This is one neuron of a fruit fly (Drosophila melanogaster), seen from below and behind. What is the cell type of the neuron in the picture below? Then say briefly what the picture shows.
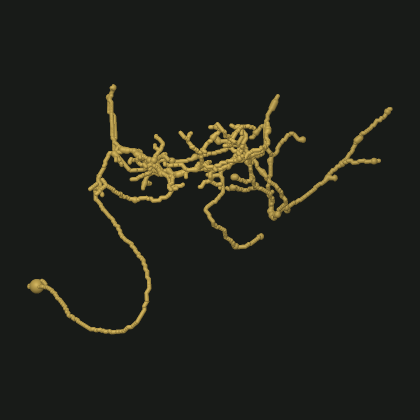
Its cell type is CB2051. This is a central-brain intrinsic neuron. Dozens of branch ends can be seen. As drawn here it is wider than it is tall.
